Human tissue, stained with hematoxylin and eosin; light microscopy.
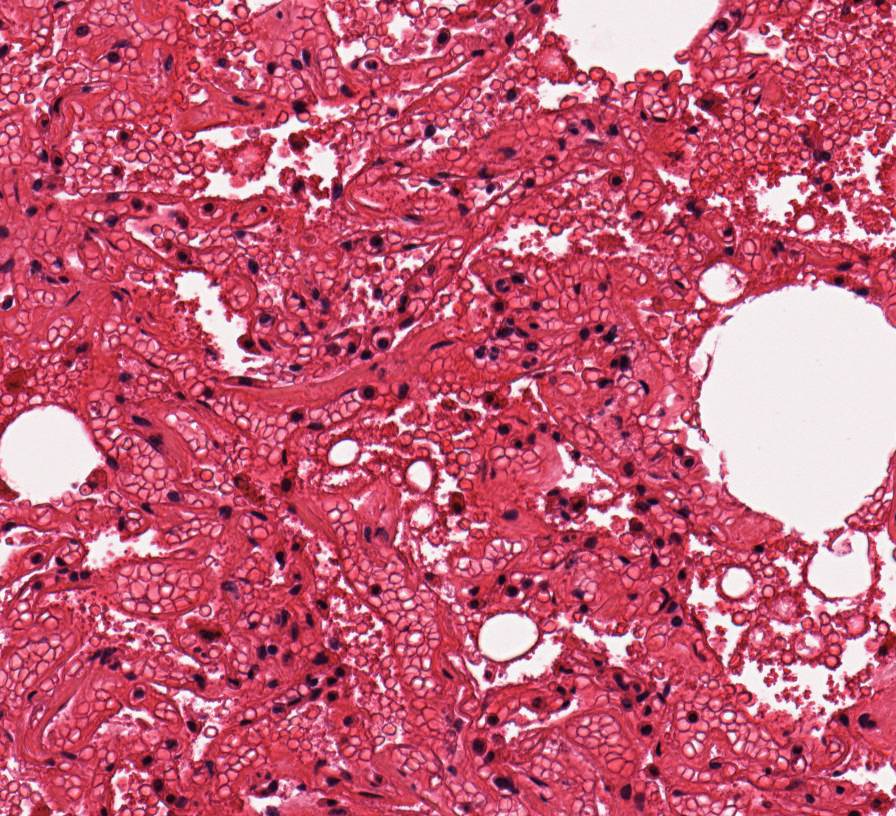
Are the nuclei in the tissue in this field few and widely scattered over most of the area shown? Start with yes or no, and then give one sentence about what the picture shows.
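Yes. The nuclei are small, dark and oval to spindle-shaped, and they lie sparsely along the pink strands.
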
